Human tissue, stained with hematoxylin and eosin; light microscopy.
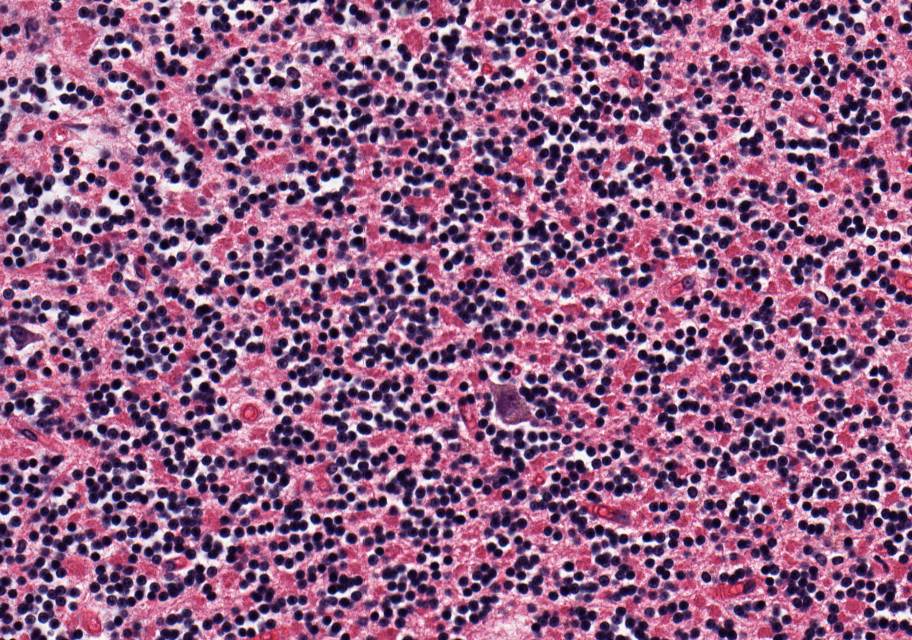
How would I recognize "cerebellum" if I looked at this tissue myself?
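The picture shows cerebellum. Nuclei: small dark ones, densely packed, fill the whole field evenly. Their form: nearly all are small, round, uniform and darkly stained, with hardly any cytoplasm visible. Between them: irregular pink, finely fibrillar patches without nuclei, plus a few small capillaries containing red blood cells, several in the lower right.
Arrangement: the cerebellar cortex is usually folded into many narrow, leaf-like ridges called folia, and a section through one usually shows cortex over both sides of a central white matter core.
Here there are no layers, lobules or other organised units, so neither folia nor such a core can be seen.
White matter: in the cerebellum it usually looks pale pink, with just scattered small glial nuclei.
No such area is present, as the packed nuclei cover the field evenly.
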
